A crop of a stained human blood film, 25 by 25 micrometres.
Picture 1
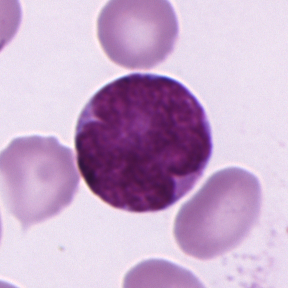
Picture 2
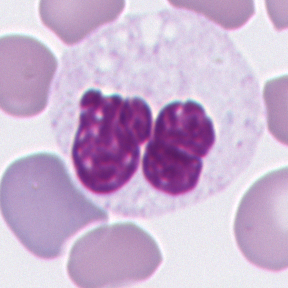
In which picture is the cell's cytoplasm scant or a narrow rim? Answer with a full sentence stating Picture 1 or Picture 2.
Picture 1 has the cell whose cytoplasm is scant.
